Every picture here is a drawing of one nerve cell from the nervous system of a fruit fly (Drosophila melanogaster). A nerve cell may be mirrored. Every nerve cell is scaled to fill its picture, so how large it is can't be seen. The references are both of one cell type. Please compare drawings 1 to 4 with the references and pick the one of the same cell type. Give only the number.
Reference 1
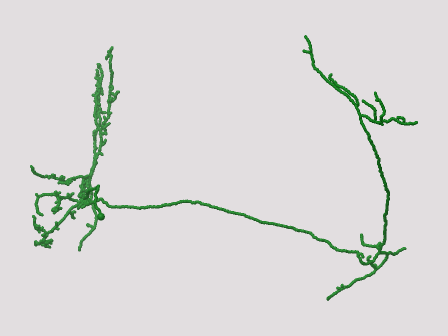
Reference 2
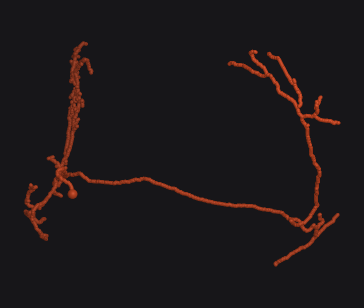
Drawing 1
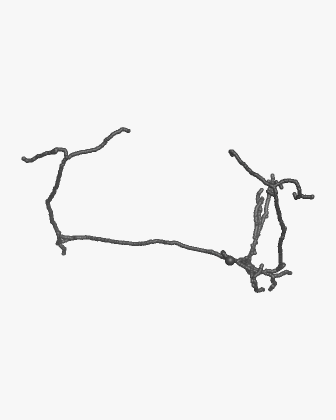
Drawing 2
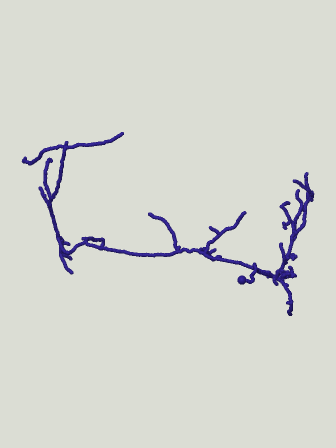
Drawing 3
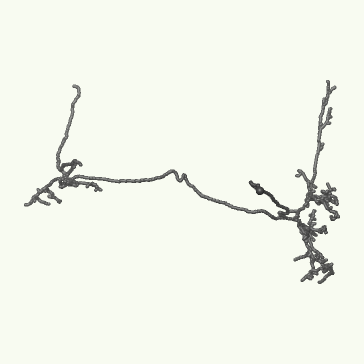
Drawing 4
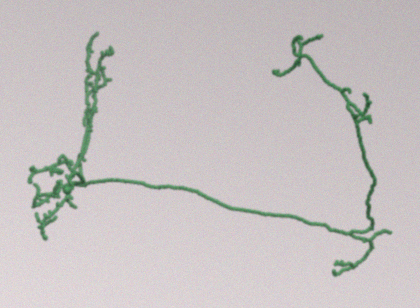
4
